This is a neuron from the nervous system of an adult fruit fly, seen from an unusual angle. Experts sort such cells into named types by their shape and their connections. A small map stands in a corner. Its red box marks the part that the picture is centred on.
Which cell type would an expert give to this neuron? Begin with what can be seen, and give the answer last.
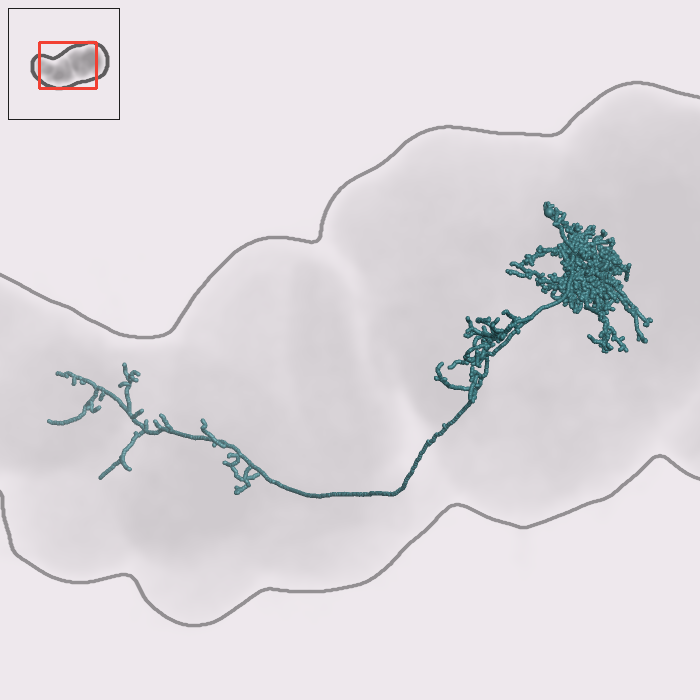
Dozens of branch ends can be seen. In this view it is wider than it is tall. Its broad class is descending neuron. The cell type is DNp57.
